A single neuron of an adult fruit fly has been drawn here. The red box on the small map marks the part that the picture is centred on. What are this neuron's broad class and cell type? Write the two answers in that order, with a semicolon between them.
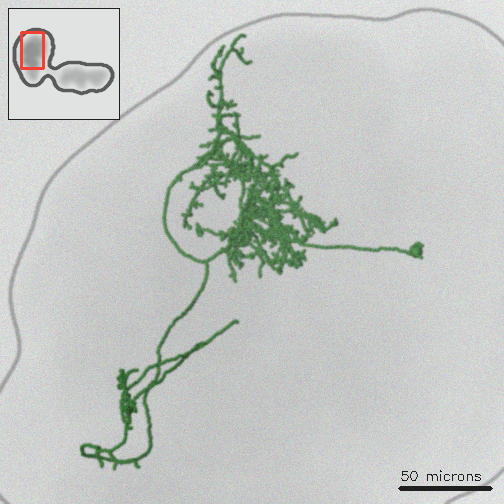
central-brain intrinsic neuron; AVLP578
